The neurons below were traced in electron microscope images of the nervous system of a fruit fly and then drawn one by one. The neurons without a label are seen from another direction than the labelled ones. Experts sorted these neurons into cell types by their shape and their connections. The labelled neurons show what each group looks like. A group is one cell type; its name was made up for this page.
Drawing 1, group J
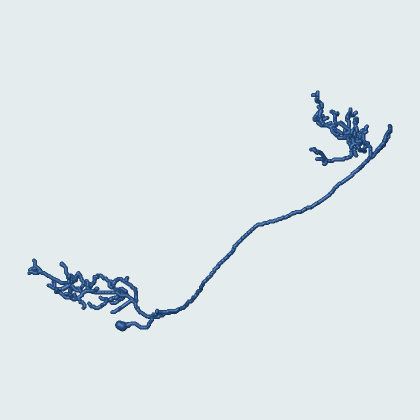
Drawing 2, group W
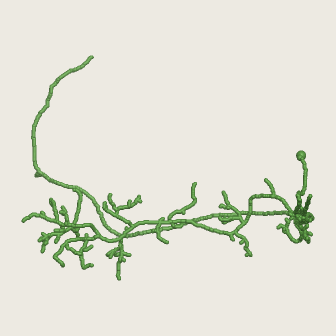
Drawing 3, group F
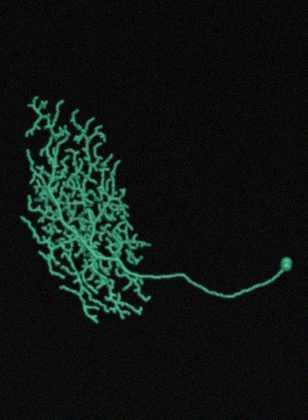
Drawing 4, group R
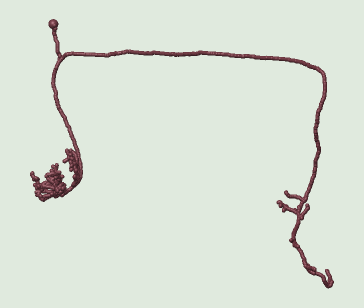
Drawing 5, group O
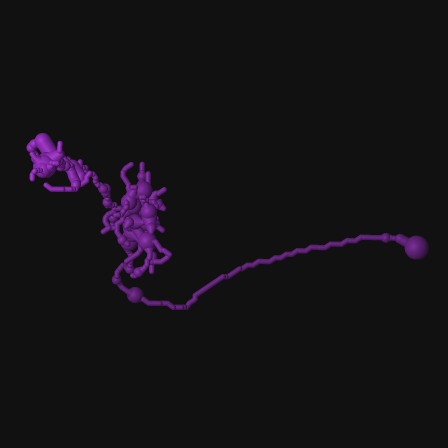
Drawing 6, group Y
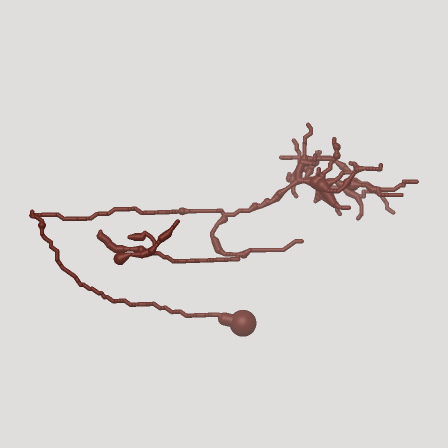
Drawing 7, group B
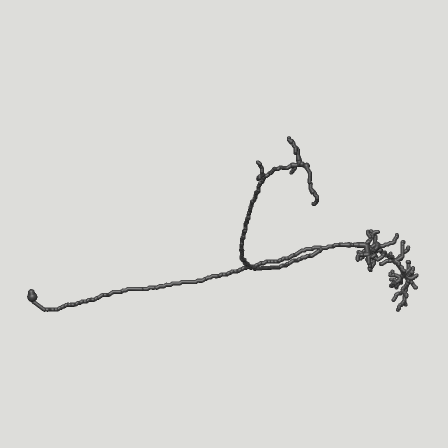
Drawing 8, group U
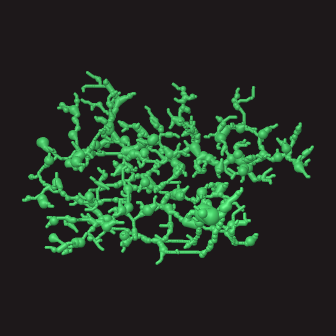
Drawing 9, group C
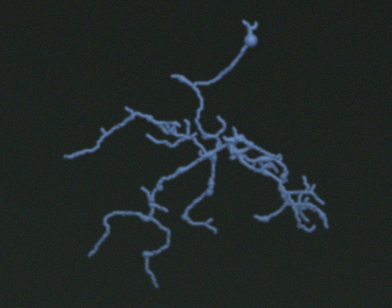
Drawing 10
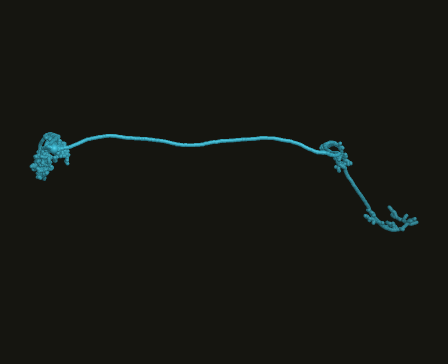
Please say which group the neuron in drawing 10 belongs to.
group R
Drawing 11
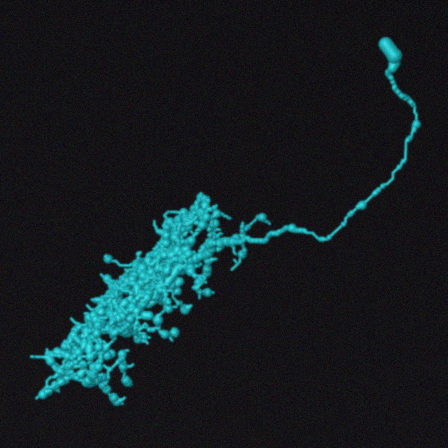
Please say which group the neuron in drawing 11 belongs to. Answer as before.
group F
